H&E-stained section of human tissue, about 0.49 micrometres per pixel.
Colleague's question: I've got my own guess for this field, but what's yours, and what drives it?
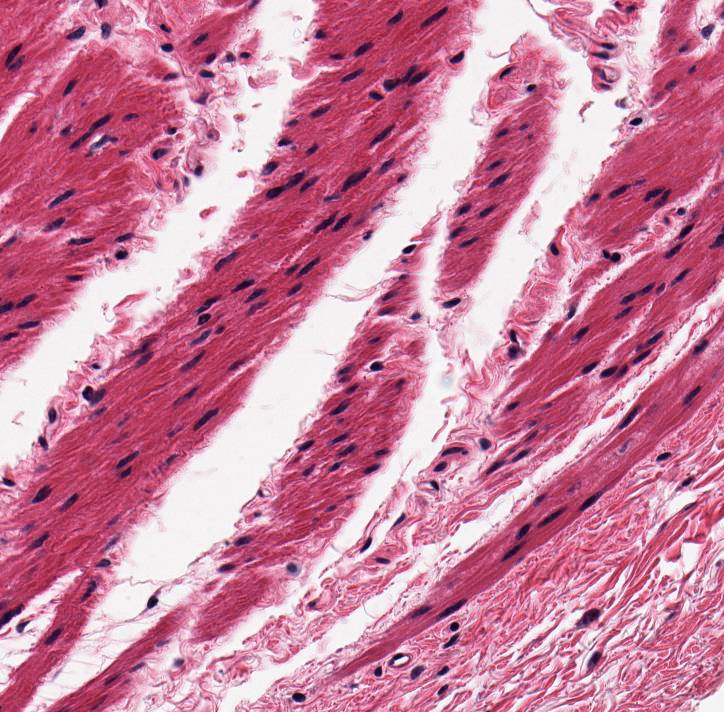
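Smooth muscle is the main tissue, checked point by point. First, the nuclei are elongated and cigar-shaped, parallel to the bundles' long axis. Second, the cytoplasm is deeply eosinophilic, without cross-striations.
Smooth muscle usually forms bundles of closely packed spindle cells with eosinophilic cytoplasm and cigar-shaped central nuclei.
Third, wide empty white clefts separate the bundles across most of the field, fringed by loose, wavy pink connective tissue fibres.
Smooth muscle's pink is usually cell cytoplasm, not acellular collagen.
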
